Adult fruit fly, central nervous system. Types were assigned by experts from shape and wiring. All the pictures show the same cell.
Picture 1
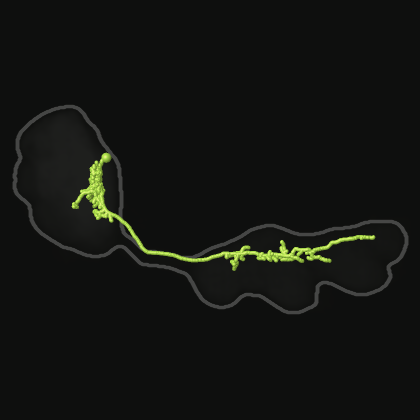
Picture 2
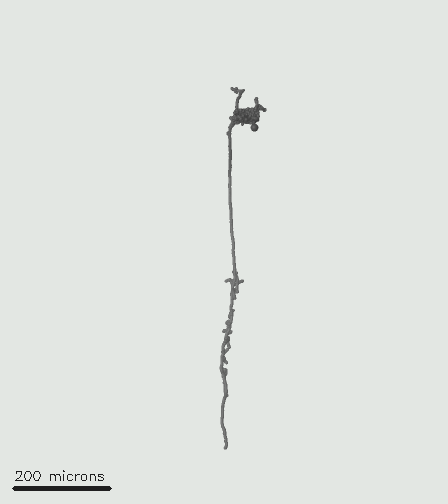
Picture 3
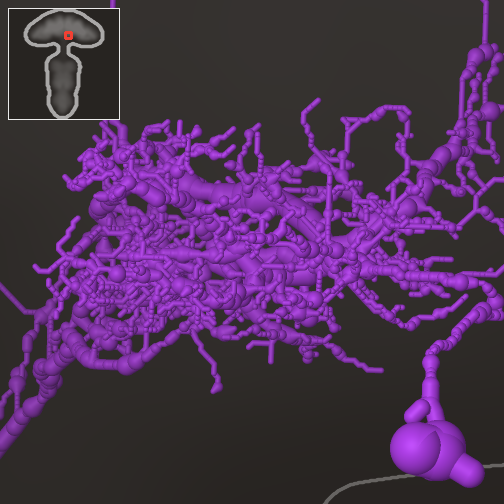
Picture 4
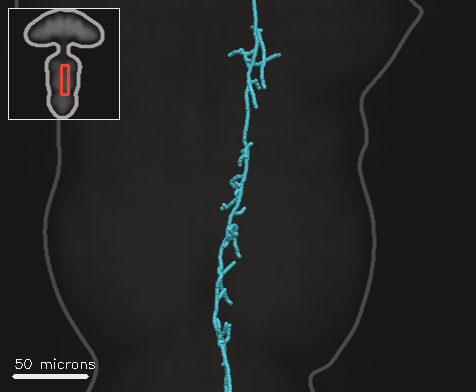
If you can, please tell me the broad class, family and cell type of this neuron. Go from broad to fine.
descending neuron; DNp; DNp21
